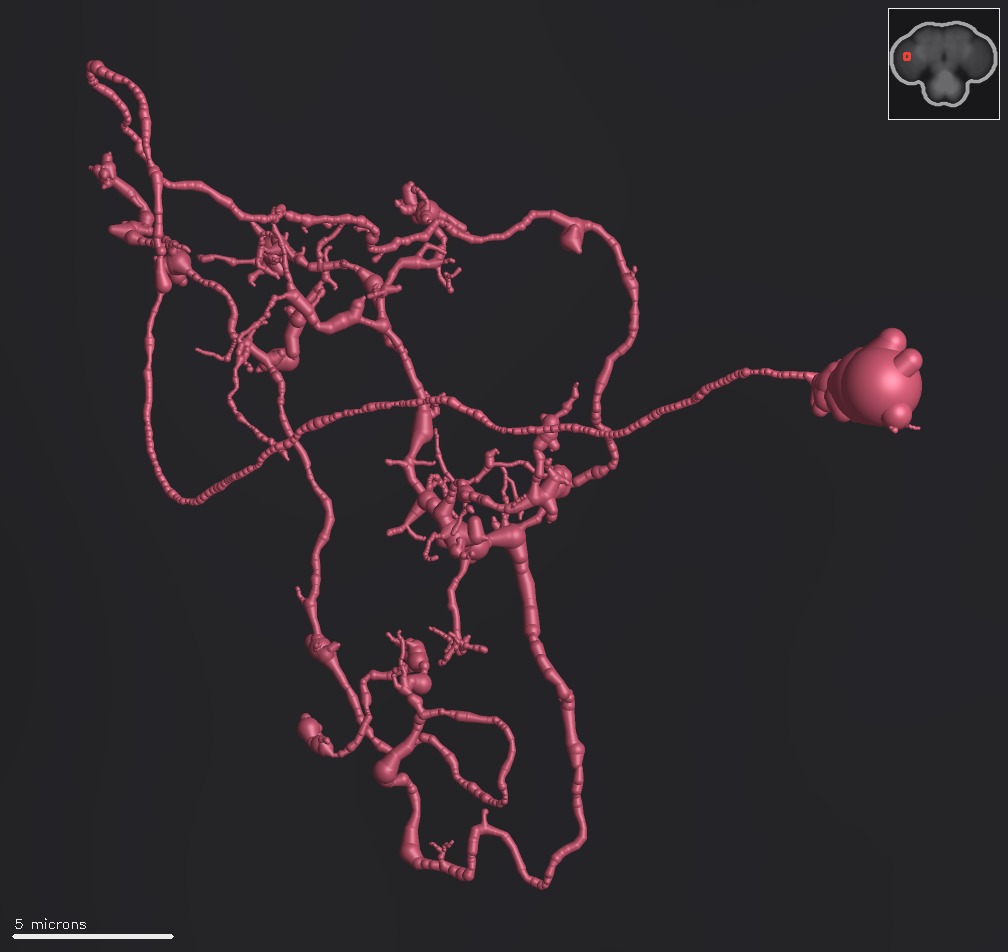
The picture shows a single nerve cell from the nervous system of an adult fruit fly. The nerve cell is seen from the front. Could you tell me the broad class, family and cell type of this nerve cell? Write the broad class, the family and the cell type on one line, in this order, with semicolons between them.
optic-lobe intrinsic neuron; Cm; Cm1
